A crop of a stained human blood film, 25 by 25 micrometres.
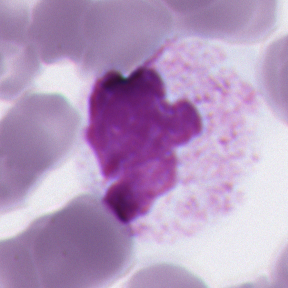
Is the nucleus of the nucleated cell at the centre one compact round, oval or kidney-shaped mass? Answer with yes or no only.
No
